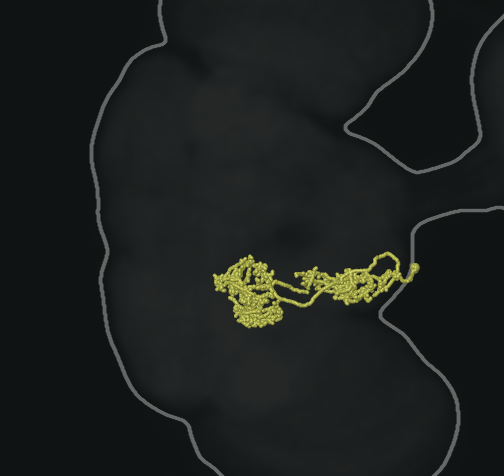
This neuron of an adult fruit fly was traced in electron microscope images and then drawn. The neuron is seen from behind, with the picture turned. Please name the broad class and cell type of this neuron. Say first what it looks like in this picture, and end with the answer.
Its cell body lies on the right of the picture. As drawn here it is more than twice as wide as it is tall. This is a central-brain intrinsic neuron. Its cell type is GNG317.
